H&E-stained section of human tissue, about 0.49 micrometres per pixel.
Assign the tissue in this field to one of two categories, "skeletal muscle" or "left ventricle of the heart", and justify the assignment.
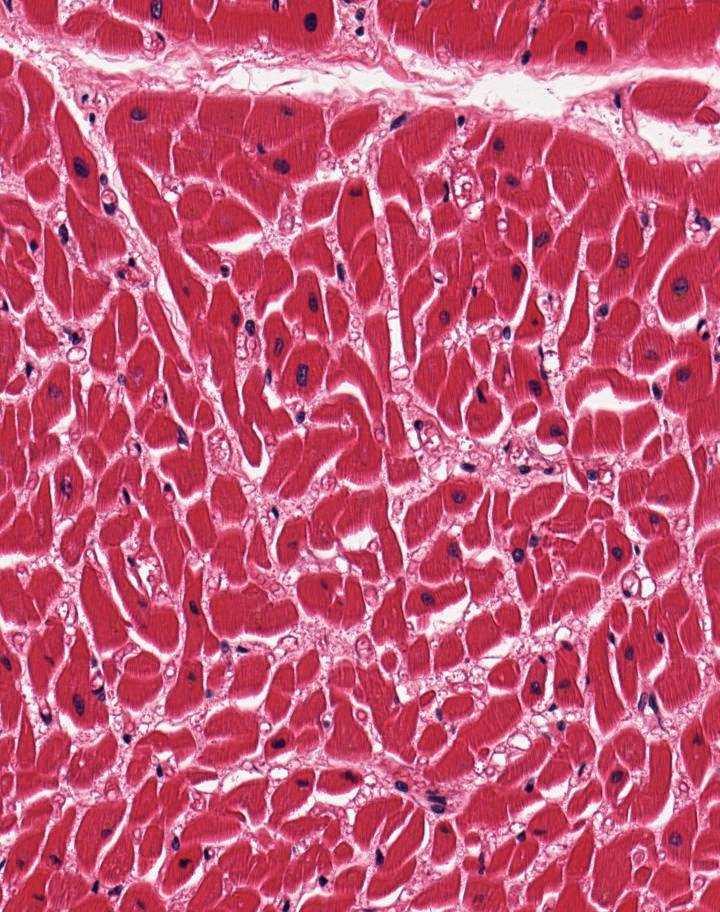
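Left ventricle of the heart. Eosinophilic muscle fibres fill the field, changing direction between regions, branching and joining neighbours. Thin strands of pale loose connective tissue with small dark nuclei lie between; no epithelium or glands.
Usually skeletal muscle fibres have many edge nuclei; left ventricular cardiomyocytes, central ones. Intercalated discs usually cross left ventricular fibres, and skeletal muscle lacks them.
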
